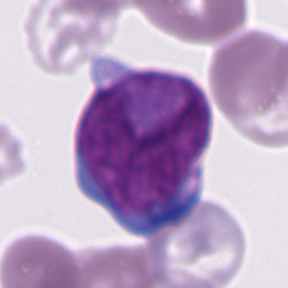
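Myeloblast, central nucleated cell, peripheral blood smear. Nucleus fills nearly whole cell; chromatin finely granular, evenly spread. Paler triangular area in upper middle of nucleus. Small pale blue bleb projecting from upper left cell edge.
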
